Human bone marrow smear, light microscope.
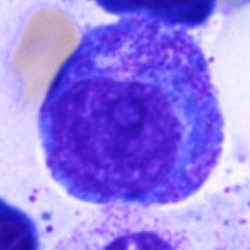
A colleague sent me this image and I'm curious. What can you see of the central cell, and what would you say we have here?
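Roughly round outline on that one, with a smooth edge. Its rim of cytoplasm is wider on the upper and right sides of the nucleus than on the lower left, and that cytoplasm stains a deep blue. The chromatin's finely granular rather than clumped. It's a promyelocyte.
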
